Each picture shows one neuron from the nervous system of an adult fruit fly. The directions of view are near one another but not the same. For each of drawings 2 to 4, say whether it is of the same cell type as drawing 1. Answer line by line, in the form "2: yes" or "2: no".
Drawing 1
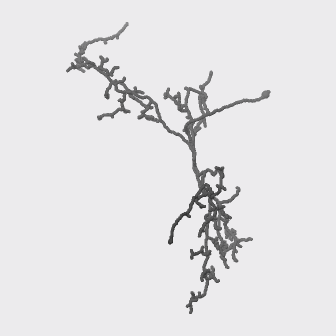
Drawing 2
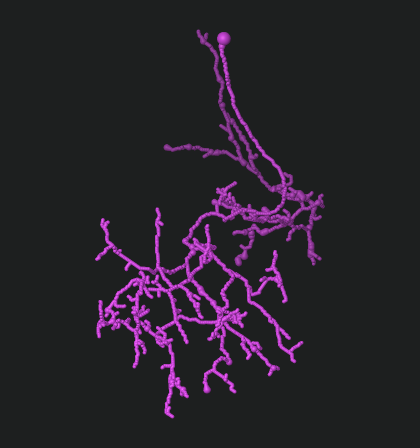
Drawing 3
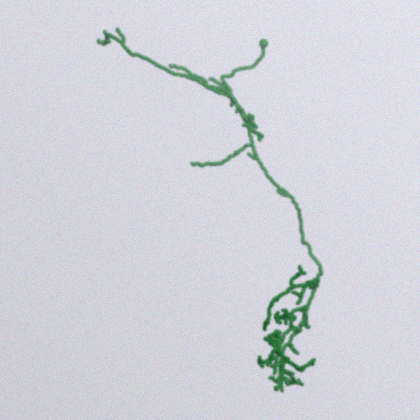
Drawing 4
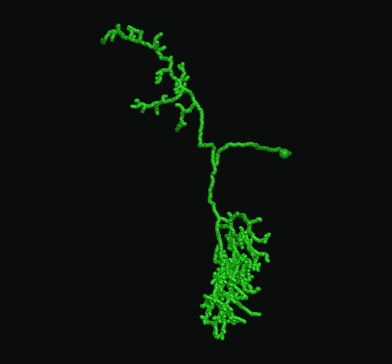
2: yes
3: no
4: yes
